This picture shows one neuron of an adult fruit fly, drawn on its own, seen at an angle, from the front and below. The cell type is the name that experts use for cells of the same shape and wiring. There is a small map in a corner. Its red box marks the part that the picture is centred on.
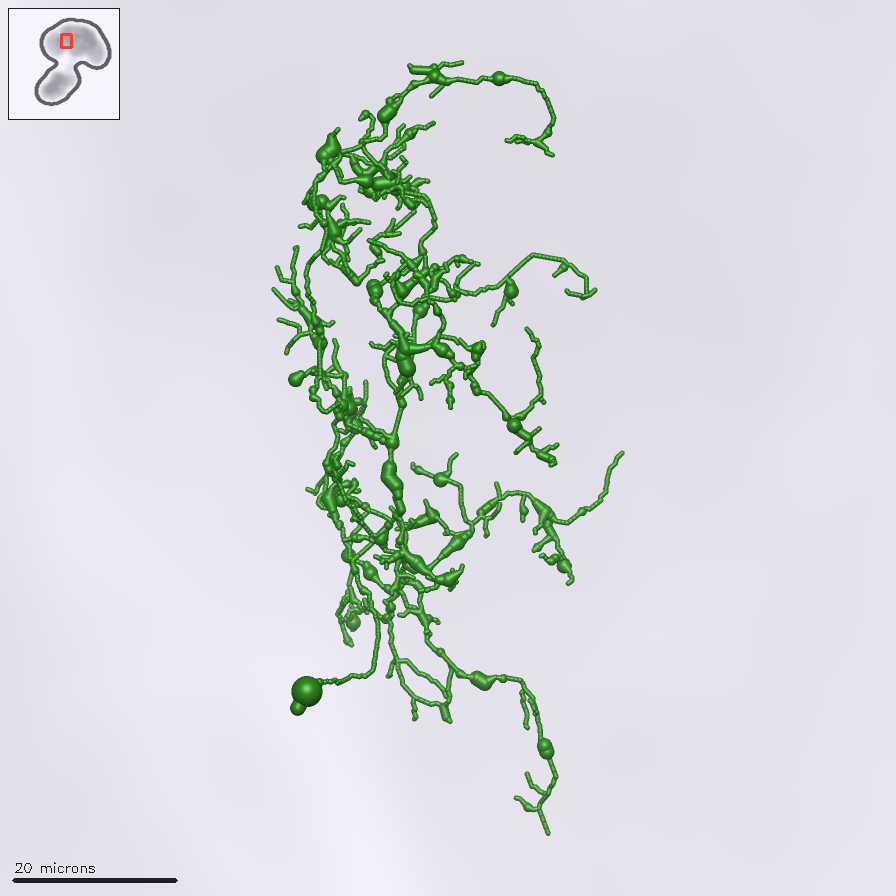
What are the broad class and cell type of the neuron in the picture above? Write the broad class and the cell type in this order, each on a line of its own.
central-brain intrinsic neuron
CB1274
